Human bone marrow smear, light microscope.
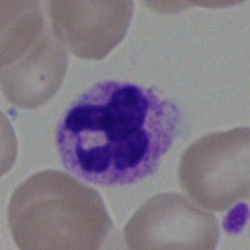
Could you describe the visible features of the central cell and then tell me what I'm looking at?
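The central cell has a roughly round outline. Its chromatin is dense and dark purple. No vacuoles are seen in the cytoplasm. The cell is a segmented neutrophil.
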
